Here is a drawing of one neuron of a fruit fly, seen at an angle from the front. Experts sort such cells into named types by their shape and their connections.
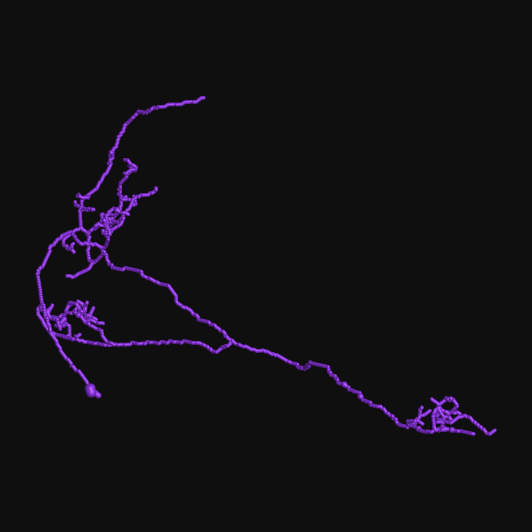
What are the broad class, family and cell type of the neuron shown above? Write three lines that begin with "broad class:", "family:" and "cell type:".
broad class: central-brain intrinsic neuron
family: class DAN
cell type: PAM13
